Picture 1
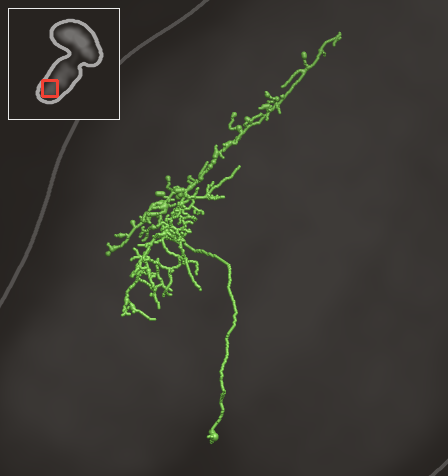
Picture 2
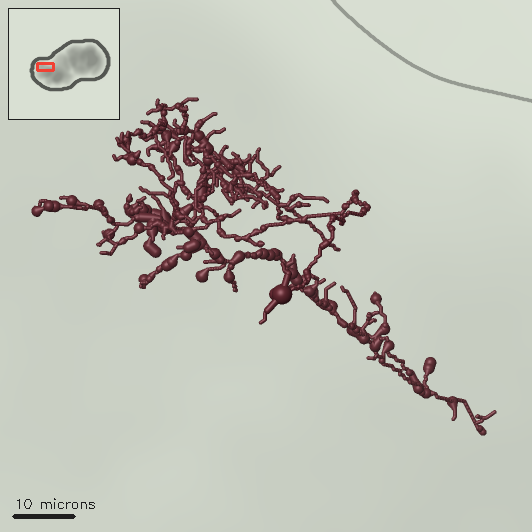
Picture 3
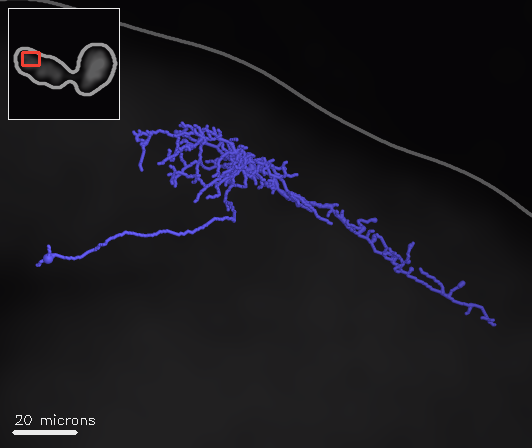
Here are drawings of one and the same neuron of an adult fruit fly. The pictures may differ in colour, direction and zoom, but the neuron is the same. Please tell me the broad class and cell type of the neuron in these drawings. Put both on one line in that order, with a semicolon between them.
nerve-cord intrinsic neuron; INXXX426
